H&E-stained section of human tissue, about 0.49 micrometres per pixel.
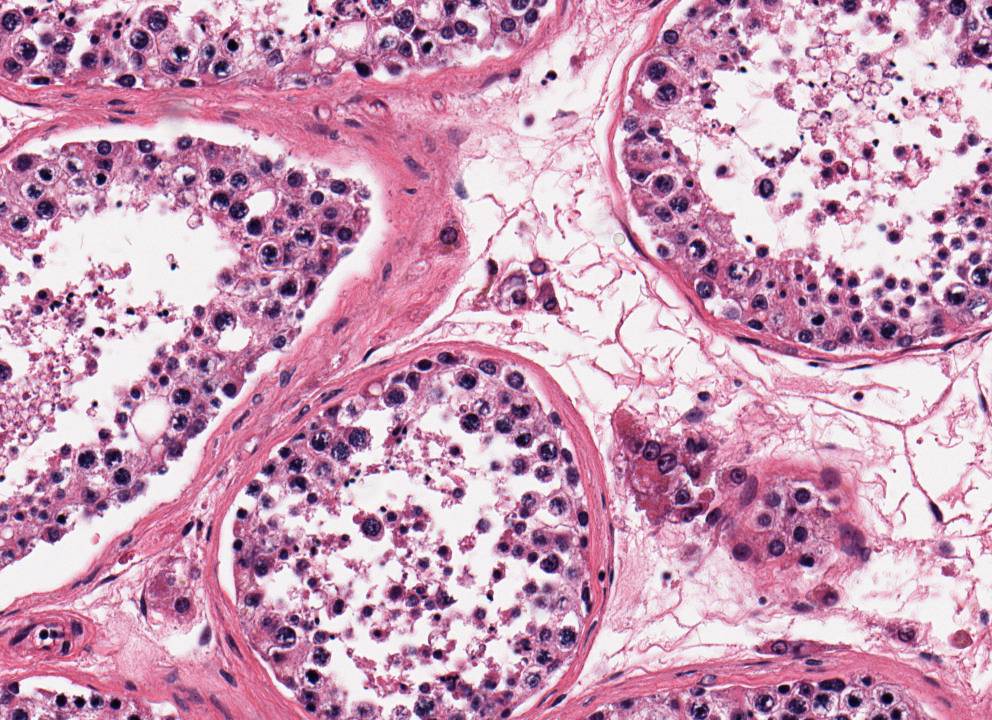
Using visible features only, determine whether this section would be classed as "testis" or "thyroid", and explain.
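This is testis. Several large rounded tubules, cut in cross section, fill the field, interstitial tissue between them. Their lining is a stratified epithelium several cells thick, of rounded cells, rather than a single layer.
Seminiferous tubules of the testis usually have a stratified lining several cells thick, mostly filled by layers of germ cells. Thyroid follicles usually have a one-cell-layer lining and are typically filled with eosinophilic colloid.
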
